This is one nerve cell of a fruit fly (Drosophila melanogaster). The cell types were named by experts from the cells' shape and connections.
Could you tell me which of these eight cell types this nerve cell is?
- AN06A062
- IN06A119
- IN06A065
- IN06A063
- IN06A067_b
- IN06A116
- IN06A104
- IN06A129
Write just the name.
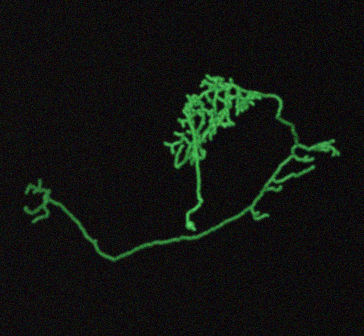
AN06A062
